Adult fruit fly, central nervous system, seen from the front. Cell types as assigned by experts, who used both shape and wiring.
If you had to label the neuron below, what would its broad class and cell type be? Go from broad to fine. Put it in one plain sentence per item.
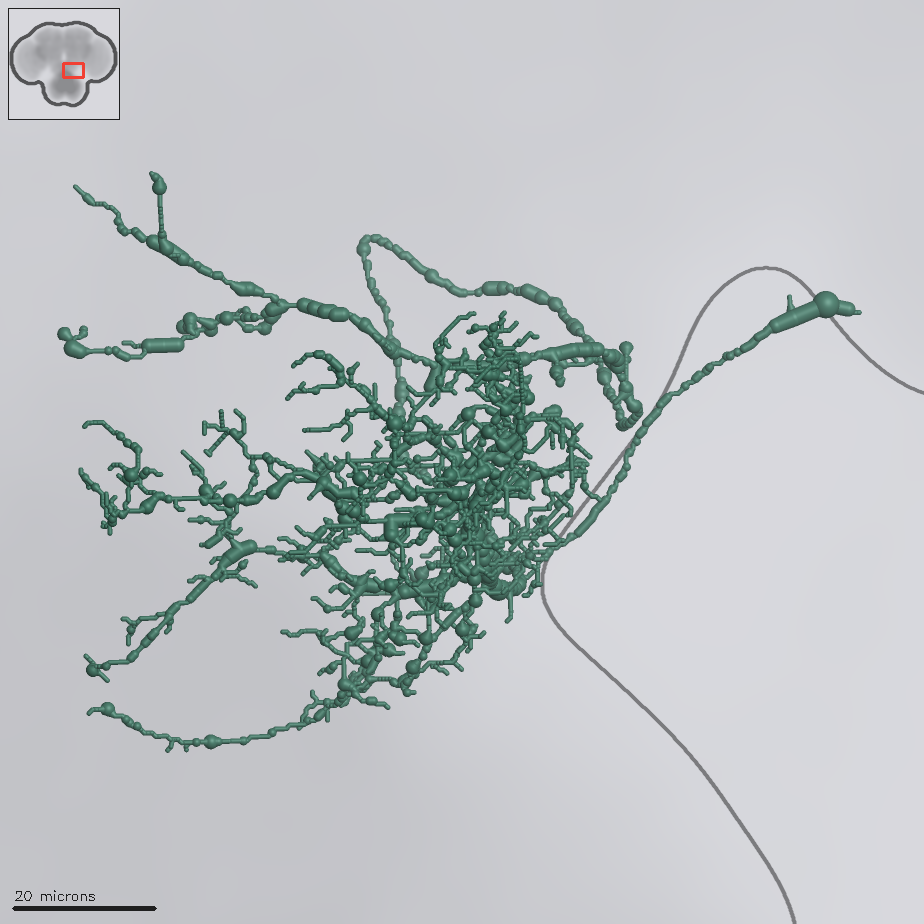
A central-brain intrinsic neuron, type GNG199.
